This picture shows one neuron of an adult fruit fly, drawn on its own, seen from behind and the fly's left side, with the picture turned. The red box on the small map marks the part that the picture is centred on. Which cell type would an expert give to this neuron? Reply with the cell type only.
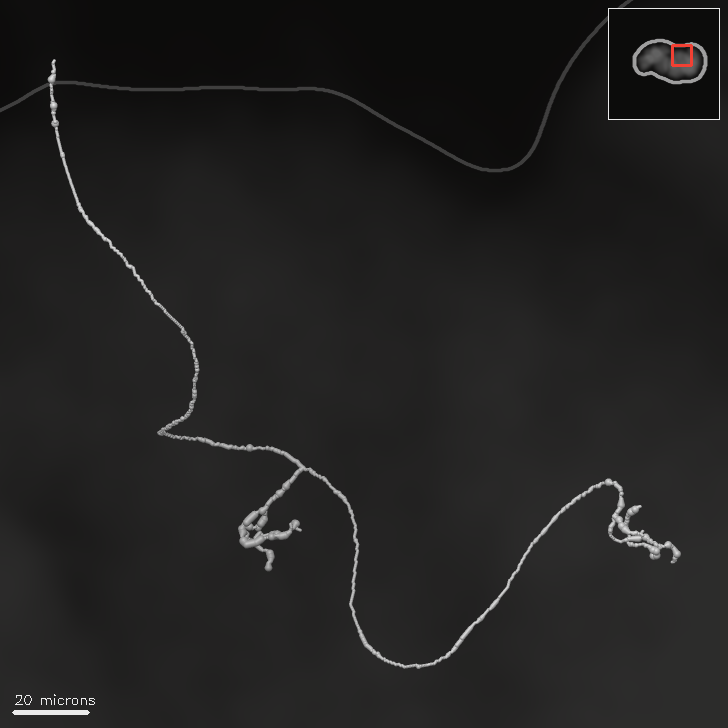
ORN_VC1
